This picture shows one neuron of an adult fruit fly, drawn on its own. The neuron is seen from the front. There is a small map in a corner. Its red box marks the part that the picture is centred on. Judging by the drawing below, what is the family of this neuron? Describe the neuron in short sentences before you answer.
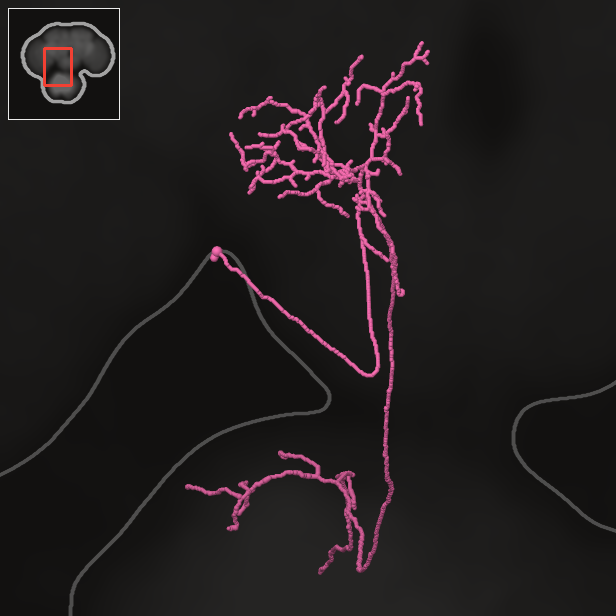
The picture shows dozens of branch ends. As drawn here it is taller than it is wide. Its broad class is descending neuron. The family is hemilineage LB12.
